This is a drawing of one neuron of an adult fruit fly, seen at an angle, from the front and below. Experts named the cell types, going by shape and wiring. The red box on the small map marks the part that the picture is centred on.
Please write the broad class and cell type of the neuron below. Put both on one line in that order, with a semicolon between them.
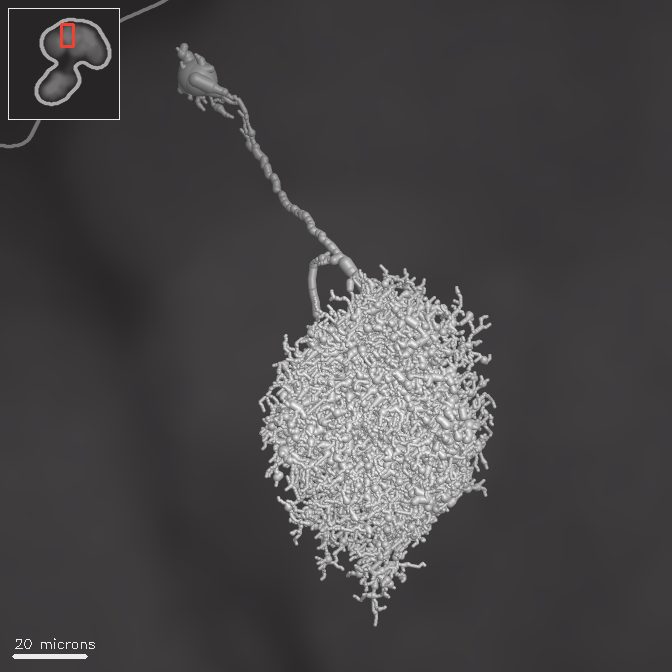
central-brain intrinsic neuron; AVLP082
